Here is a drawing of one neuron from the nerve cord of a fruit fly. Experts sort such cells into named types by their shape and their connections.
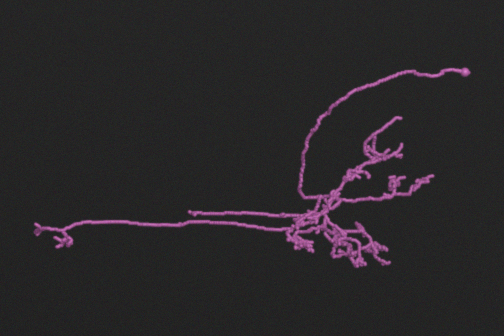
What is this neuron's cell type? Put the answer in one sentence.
The cell type is IN09B049.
